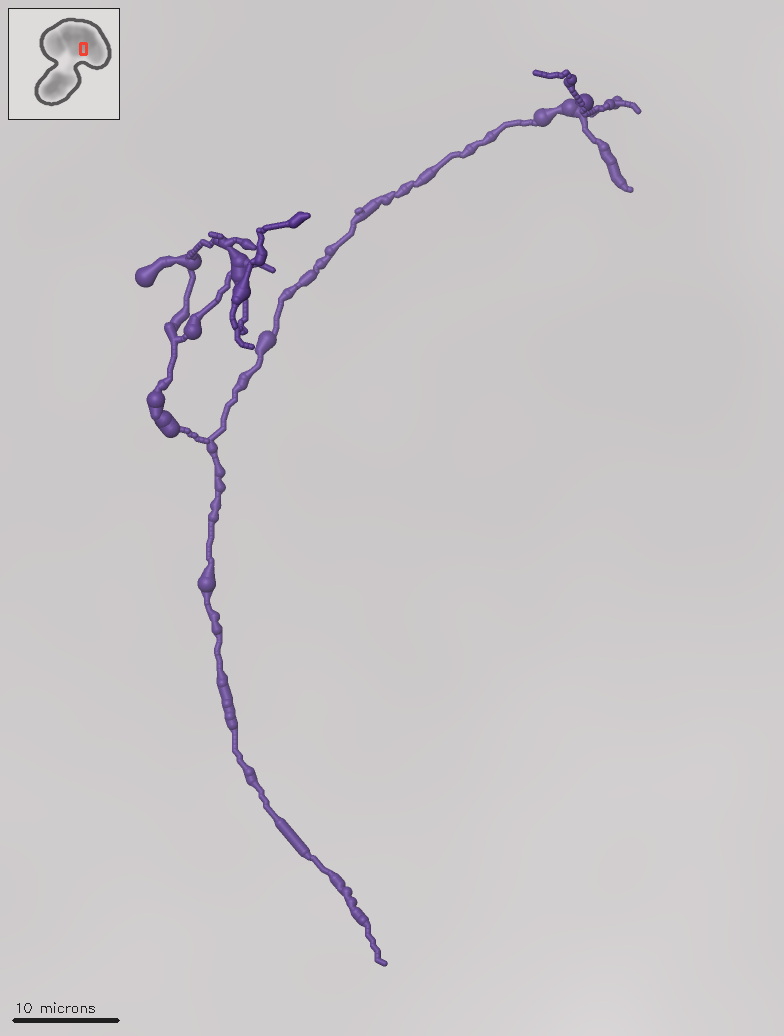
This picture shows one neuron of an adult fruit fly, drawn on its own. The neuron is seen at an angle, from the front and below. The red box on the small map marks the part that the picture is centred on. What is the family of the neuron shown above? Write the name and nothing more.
class gustatory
